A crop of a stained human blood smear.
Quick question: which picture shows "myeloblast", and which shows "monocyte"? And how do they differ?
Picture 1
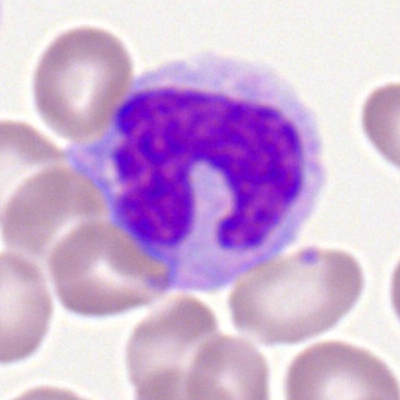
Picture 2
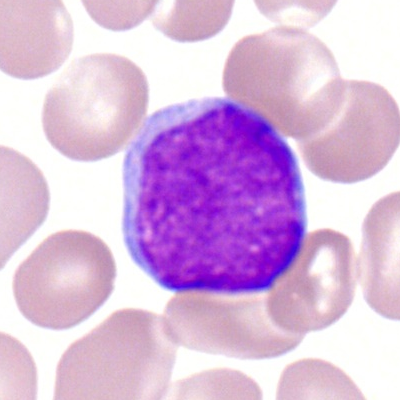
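Let's take them in turn: picture 1 is a monocyte, and picture 2 is a myeloblast. Start with the cytoplasm: the monocyte has a moderate rim of pale lilac, while the myeloblast has only a thin rim, and it is pale blue.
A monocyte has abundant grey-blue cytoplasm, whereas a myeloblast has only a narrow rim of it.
Now the nucleus of the monocyte: its chromatin is dark purple and coarsely clumped, with paler patches between the clumps, and no nucleoli can be seen.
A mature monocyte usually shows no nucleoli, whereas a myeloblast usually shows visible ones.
The missing nucleoli therefore suit the monocyte. Look at the edges as well: the monocyte is roughly round with a slightly uneven edge, while the myeloblast's outline is smooth, without surface projections. The myeloblast's cytoplasm holds no granules and no vacuoles, and the monocyte's holds no large orange-red granules. Red cells press against the monocyte on its left side and against the lower edge of the myeloblast.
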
